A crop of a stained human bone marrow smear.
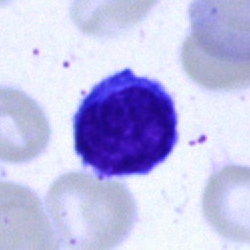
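Lymphocyte: in the central cell, the nucleus occupies nearly the whole cell, leaving only a very thin rim of deep blue cytoplasm at the edge. That cytoplasm contains no visible granules. No distinct nucleolus is seen in the nucleus.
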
